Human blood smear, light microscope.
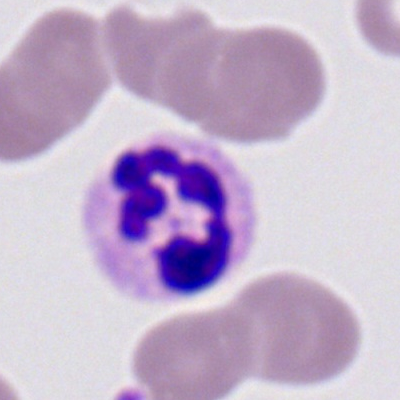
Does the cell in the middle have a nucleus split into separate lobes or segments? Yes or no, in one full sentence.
Yes, it is a lobed nucleus that this cell has.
